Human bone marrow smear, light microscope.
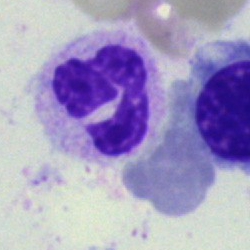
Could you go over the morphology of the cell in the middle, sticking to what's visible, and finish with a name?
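First the nucleus: a thick, curved band, folded so that a narrow slit runs through its centre. Its chromatin looks dark purple, gathered into coarse clumps. Around it there's a moderate amount of cytoplasm, pale pinkish-lilac, and I can make out fine pinkish-violet granules scattered through it. So this is a segmented neutrophil.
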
